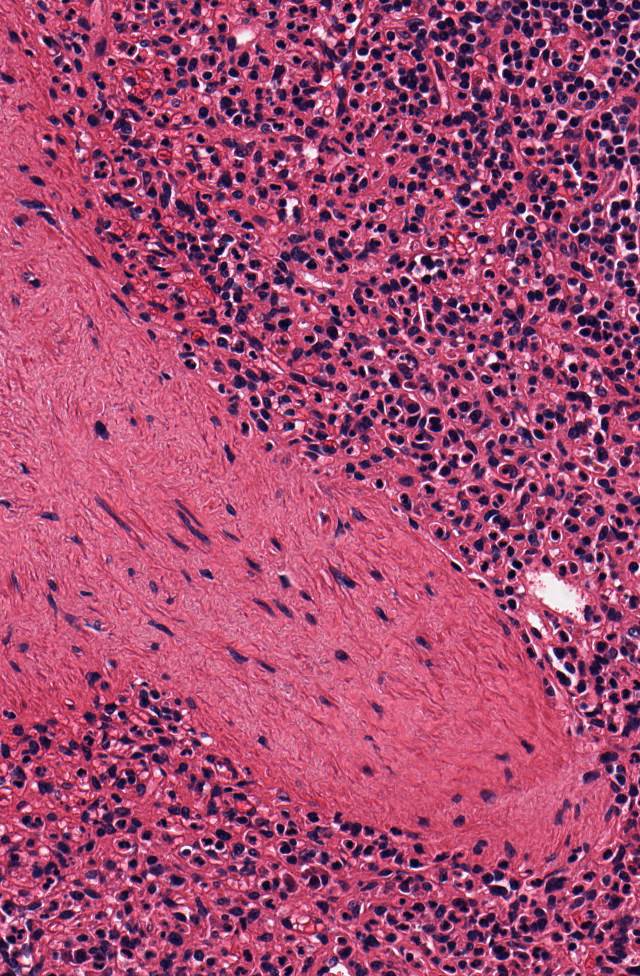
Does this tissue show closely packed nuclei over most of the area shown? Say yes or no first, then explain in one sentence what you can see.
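Yes. Tightly packed cells fill the field on both sides of the band, above and to the right of it and below it.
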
